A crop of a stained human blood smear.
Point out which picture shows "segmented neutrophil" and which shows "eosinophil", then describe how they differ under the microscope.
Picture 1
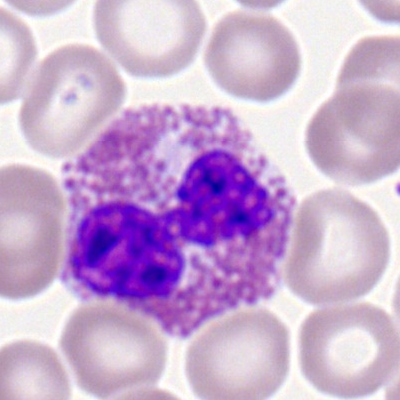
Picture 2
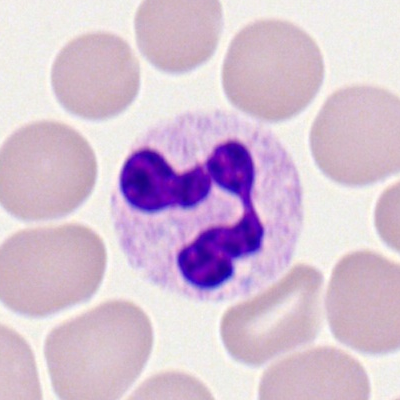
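If I match them up, the eosinophil is in picture 1 and the segmented neutrophil in picture 2. The outlines differ first: picture 1 is somewhat angular, picture 2 round and smooth.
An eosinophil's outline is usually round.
In picture 1 the nucleus is split into two lobes, one lower left and one upper right.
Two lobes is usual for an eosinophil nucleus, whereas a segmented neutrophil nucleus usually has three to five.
Then the granules: picture 1's cytoplasm is packed with coarse reddish-pink granules right out to the cell's edge, while picture 2 has plentiful pale pinkish-lilac cytoplasm with fine lilac granules scattered evenly through it.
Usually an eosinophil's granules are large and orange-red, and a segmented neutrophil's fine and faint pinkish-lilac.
What they share is the chromatin, dark to deep purple and clumped in both. Picture 2 also shows no nucleoli and no vacuoles.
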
